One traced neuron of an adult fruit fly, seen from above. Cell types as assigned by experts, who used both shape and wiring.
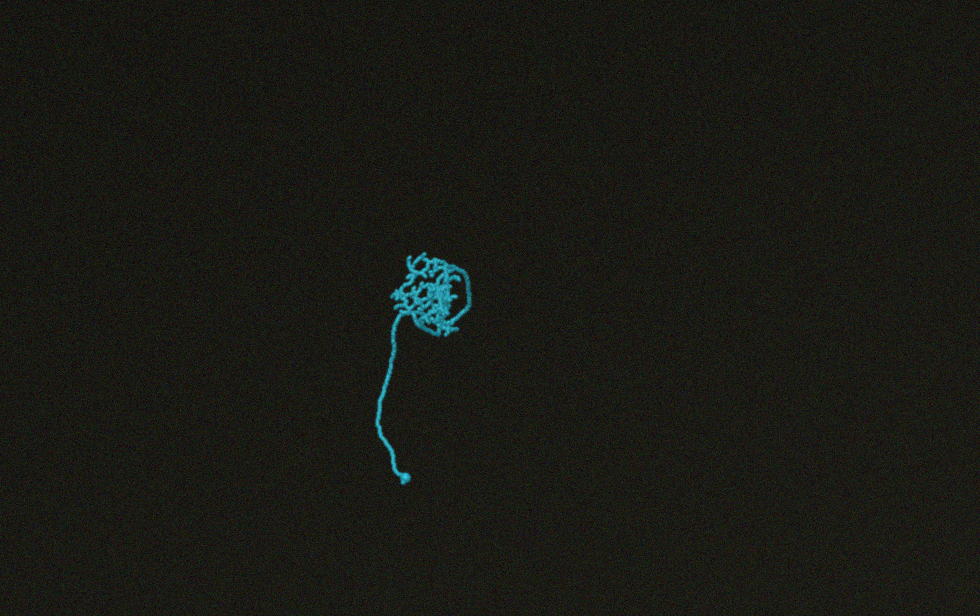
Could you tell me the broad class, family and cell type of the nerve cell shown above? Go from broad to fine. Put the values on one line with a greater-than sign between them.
central-brain intrinsic neuron > class CX > vDeltaG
